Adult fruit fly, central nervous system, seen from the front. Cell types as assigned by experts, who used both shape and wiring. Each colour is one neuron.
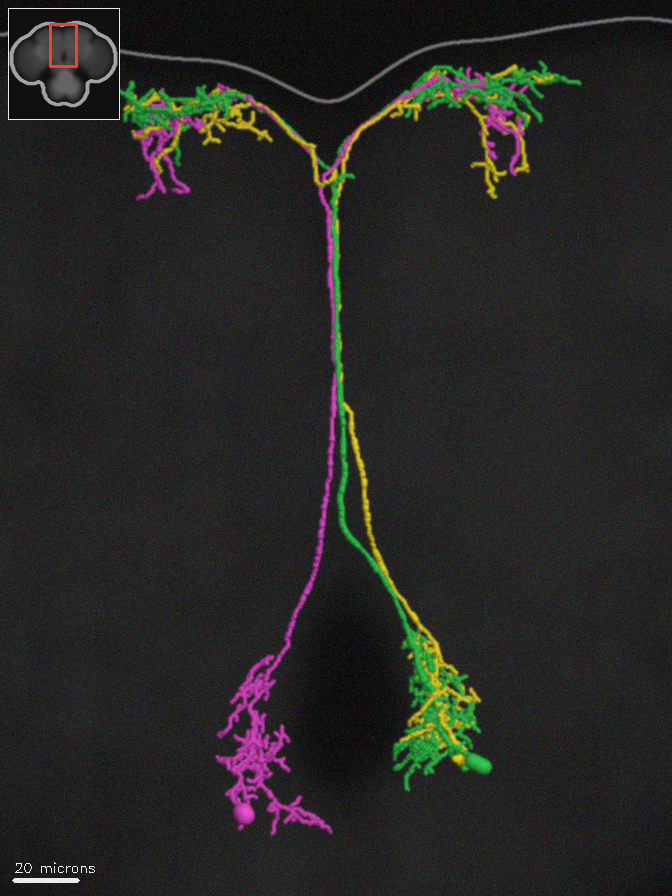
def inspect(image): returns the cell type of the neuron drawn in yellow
CB1009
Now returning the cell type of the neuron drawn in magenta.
SMP743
